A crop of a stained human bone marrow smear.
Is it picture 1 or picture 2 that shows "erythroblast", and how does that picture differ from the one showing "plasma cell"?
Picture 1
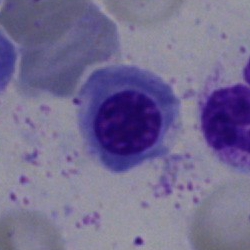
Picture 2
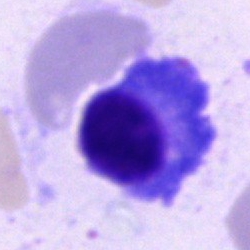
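The first picture's the erythroblast, the second's the plasma cell. The erythroblast has an irregular, somewhat angular outline rather than a smoothly round one. Its chromatin is dark purple and coarsely clumped, with lighter patches in between, and there's no distinct nucleolus.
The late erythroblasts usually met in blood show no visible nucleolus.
A moderate rim of pale greyish-blue cytoplasm runs all the way round its nucleus, with no granules or vacuoles in it.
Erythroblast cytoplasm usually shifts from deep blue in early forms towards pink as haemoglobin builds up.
The plasma cell's cytoplasm, by contrast, is deep blue, and most of it sits on the right side of the nucleus.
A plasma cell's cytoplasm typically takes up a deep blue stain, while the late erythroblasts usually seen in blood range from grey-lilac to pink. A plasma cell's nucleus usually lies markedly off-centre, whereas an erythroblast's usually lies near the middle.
On that right side its border is irregular, with rounded bulges, and a paler zone lies just to the right of the nucleus. Its chromatin is dark and dense, with little internal detail, and again no nucleolus shows.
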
